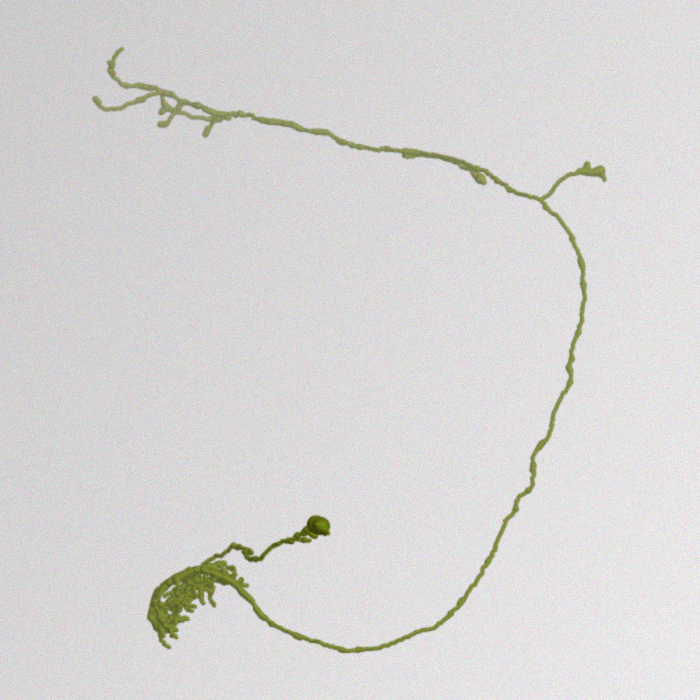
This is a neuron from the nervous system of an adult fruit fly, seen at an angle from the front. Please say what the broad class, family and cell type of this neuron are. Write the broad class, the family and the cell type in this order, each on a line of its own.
central-brain intrinsic neuron
hemilineage ALad1
DL2d_adPN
